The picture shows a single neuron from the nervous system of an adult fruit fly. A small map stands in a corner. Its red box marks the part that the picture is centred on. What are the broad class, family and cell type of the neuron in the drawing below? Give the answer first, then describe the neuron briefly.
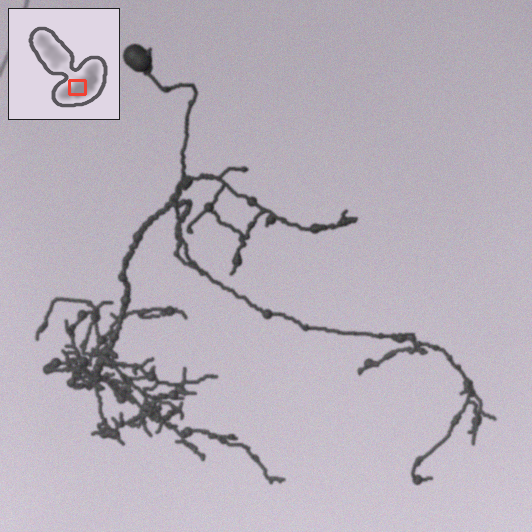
It is a central-brain intrinsic neuron. Its family is hemilineage DM5_ventral. It is of cell type WED163. It is in the brain and does not reach the nerve cord. Its cell body lies at the upper left of the picture. Dozens of branch ends can be seen.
